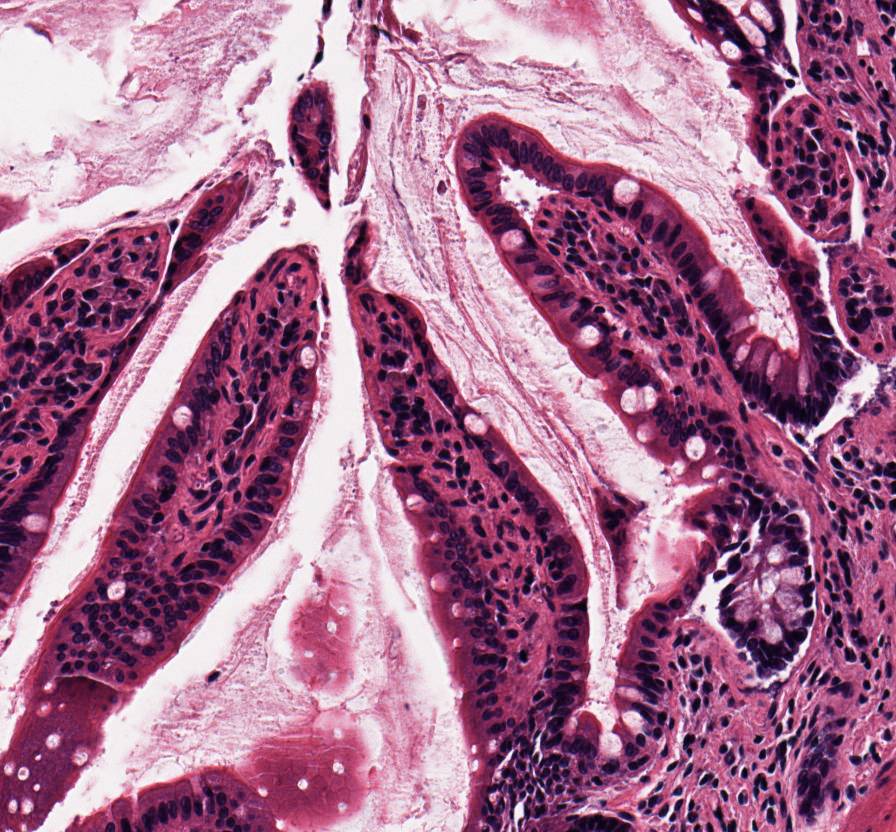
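Terminal ileum. A single layer of tall columnar cells with elongated, darkly stained nuclei covers each projection; their cytoplasm is deeply pink toward the free surface. Goblet cells are scattered singly among the columnar cells as pale, rounded vacuoles. At lower right, a gland cut across contains a cluster of pale goblet cells.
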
